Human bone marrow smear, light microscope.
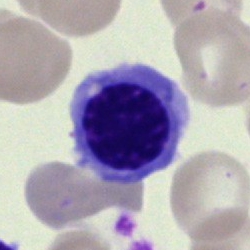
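Erythroblast, the cell in the middle of this stained bone marrow smear. Notice its roughly round outline with a slightly irregular, bumpy edge. Its chromatin is dense, dark purple and coarsely clumped, with no nucleoli visible, and the cytoplasm shows no visible granules.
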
